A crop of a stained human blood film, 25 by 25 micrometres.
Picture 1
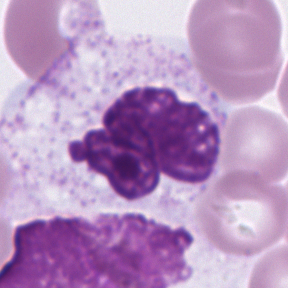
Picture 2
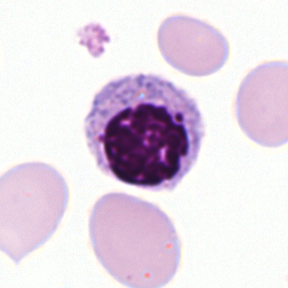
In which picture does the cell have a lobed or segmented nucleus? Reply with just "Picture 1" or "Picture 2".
Picture 1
